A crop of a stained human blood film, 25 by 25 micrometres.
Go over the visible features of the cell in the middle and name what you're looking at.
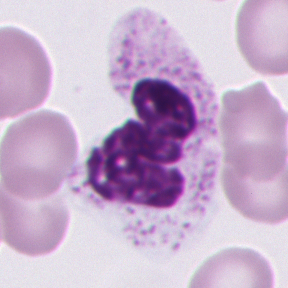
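The cell outline is irregular and elongated, drawn out toward the top. Its chromatin is dark purple and coarsely clumped. The cytoplasm is plentiful and very pale, almost colourless, with scattered small purple granules. This is a segmented neutrophil.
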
